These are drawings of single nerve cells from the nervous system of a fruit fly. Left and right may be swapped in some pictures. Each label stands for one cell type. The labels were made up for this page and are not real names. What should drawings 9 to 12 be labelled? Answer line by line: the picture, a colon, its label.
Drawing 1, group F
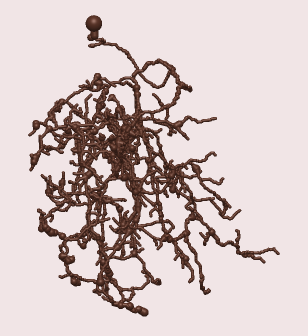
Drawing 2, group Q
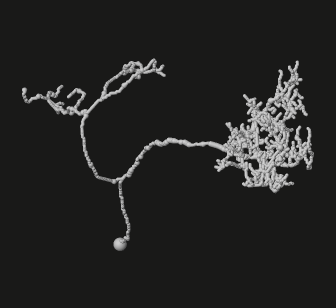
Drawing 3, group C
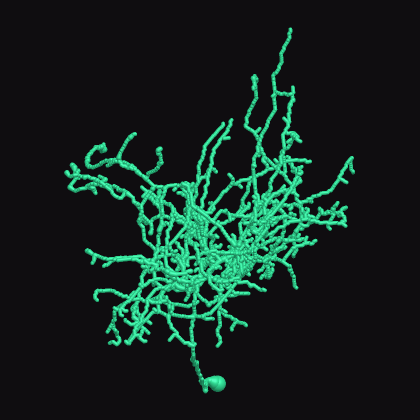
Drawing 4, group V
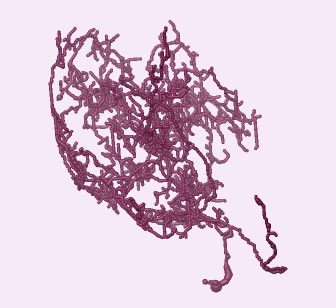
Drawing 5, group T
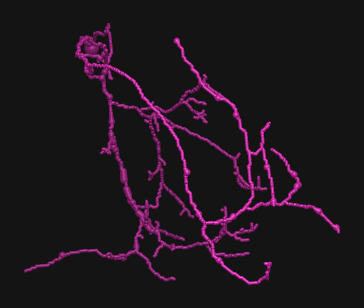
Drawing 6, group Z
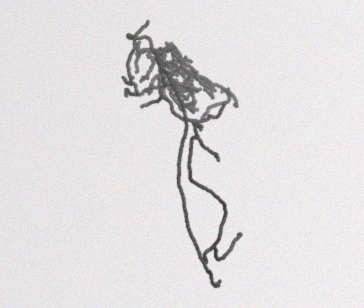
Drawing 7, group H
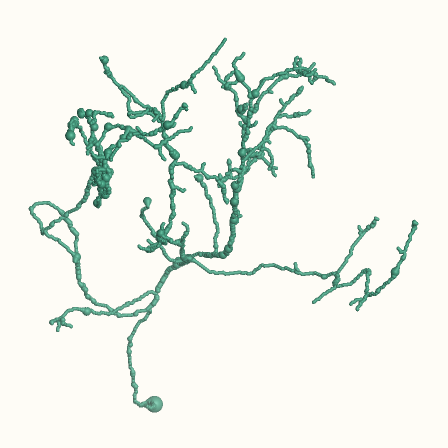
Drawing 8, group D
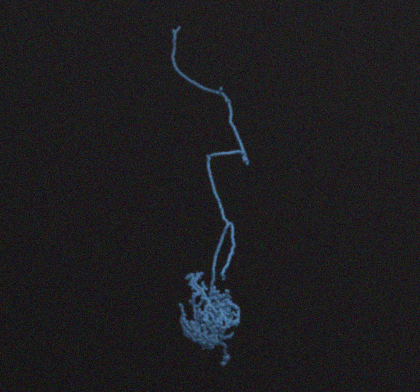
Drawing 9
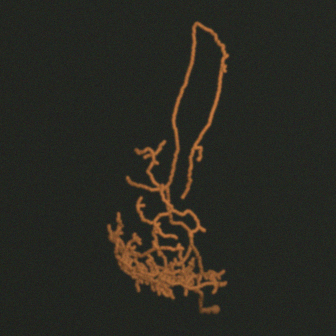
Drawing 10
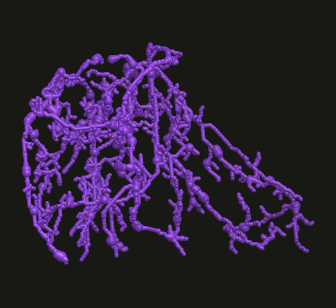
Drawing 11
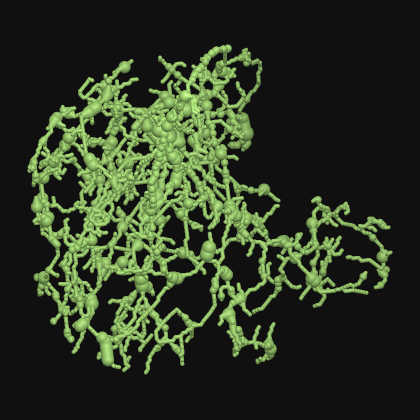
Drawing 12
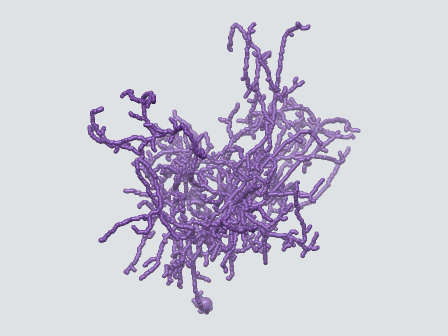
9: group D
10: group F
11: group F
12: group C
